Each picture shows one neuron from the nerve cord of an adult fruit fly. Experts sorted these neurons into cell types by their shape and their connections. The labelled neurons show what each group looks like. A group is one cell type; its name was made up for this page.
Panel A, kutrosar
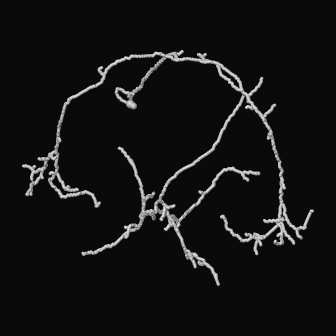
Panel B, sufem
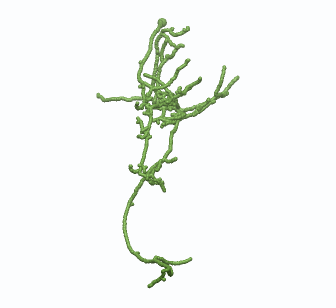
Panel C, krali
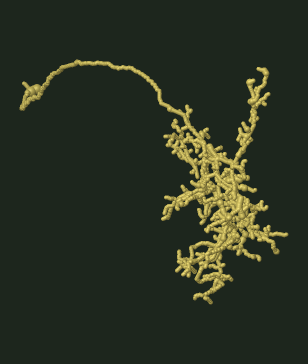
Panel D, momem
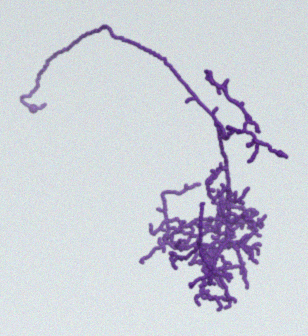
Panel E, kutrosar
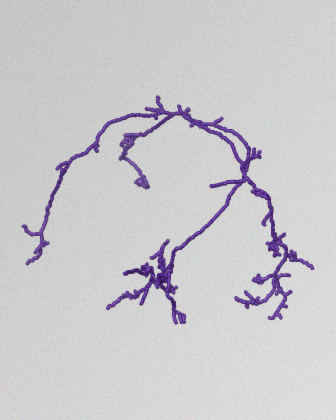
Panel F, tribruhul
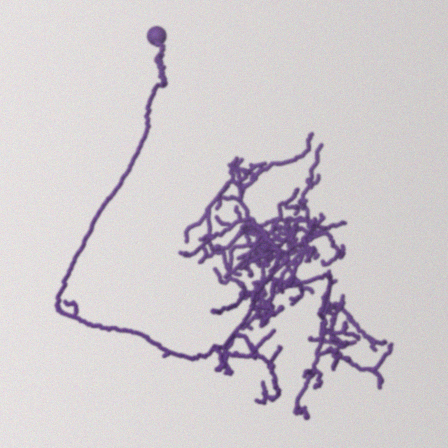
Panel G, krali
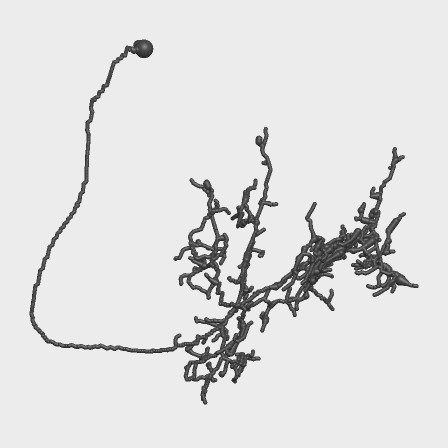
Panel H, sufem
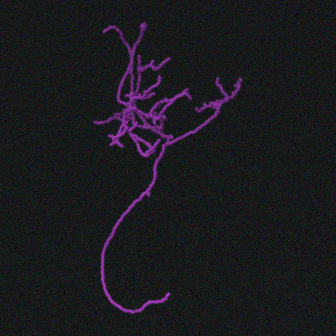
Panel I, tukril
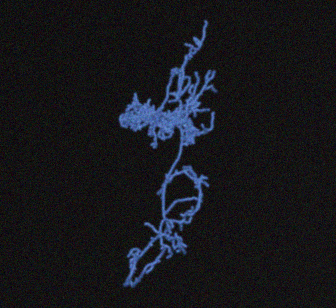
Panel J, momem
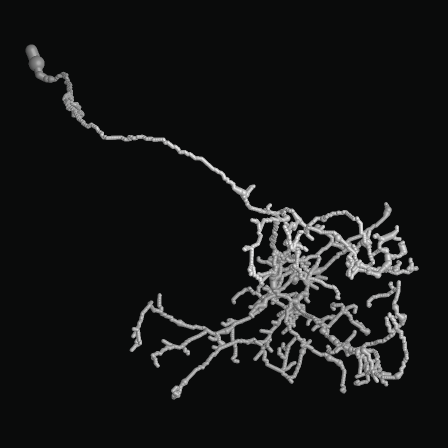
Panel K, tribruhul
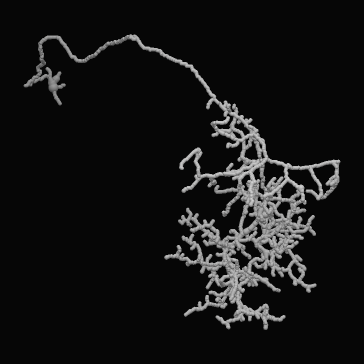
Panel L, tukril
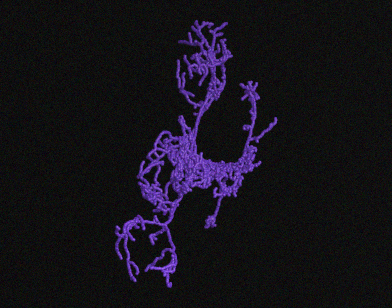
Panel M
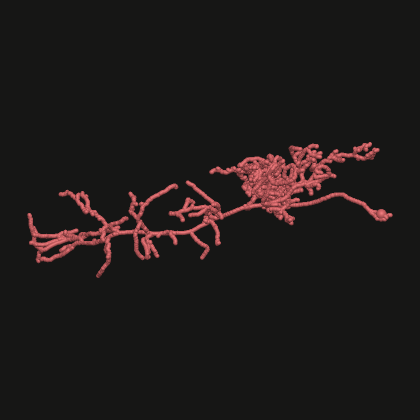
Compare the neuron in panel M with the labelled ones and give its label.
tukril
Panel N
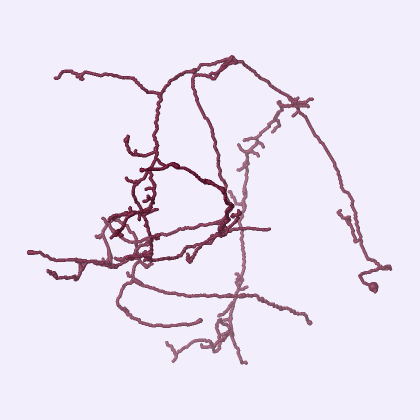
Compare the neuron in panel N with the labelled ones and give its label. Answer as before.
kutrosar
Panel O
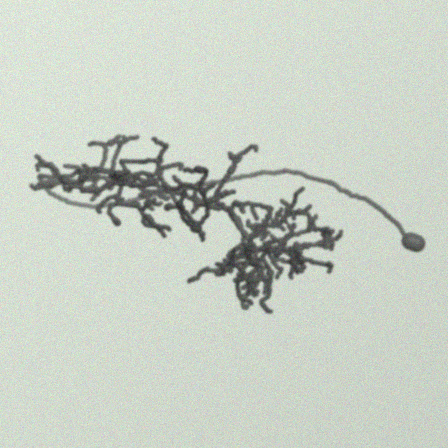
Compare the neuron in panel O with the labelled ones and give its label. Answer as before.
tribruhul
